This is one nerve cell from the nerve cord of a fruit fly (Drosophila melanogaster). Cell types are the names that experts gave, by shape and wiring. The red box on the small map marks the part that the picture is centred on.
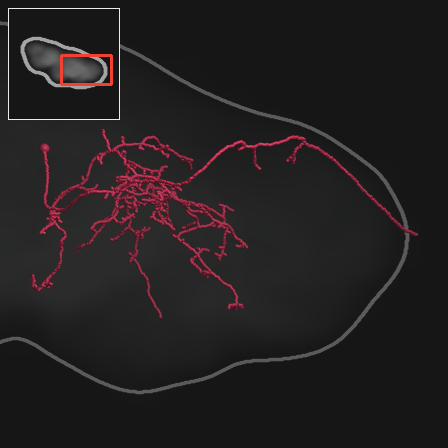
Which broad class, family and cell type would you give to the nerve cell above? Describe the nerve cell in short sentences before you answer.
Dozens of branch ends can be seen. In this view it is wider than it is tall. Its broad class is ascending neuron. The family is hemilineage 19B. Its cell type is AN19B044.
